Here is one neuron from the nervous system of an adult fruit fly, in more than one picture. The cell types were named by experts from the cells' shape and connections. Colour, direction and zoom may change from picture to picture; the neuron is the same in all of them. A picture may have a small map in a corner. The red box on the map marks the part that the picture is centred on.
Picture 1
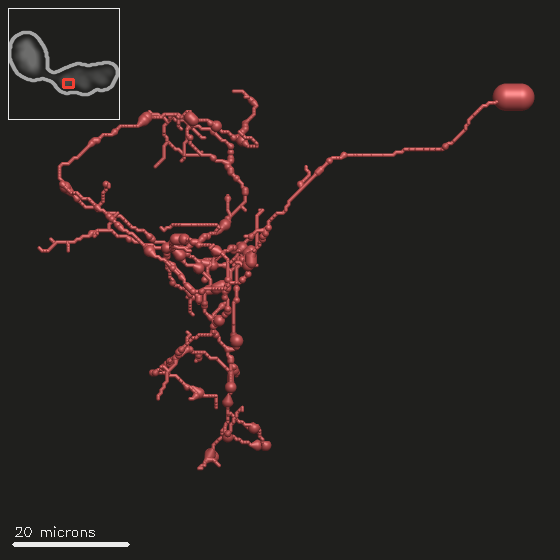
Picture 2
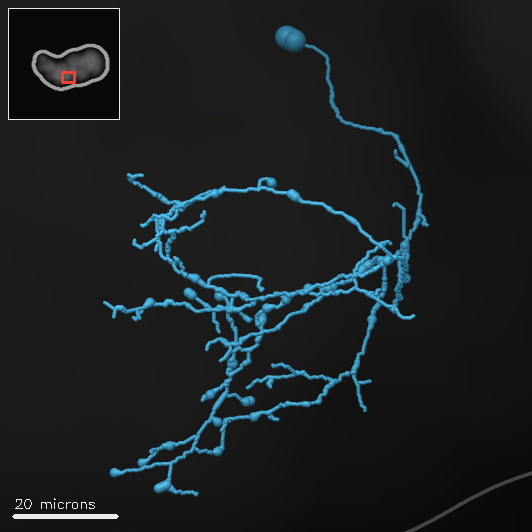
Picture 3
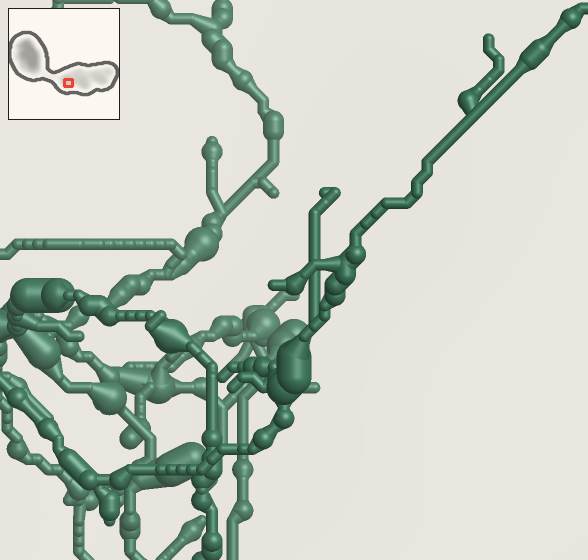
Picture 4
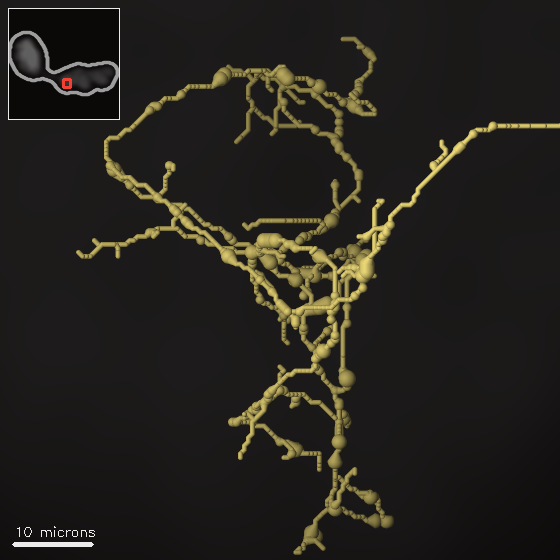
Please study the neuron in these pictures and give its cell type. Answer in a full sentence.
The cell type is IN20A.22A084.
